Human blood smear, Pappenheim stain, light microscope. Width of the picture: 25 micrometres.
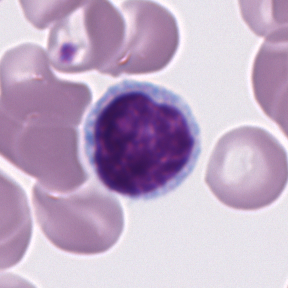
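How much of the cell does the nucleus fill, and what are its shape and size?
Most of the cell; the nucleus is round in outline and about 9 micrometres across.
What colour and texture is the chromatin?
Dark purple and coarsely clumped.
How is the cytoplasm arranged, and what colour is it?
It forms only a thin rim around the nucleus and is pale blue.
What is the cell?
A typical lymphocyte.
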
